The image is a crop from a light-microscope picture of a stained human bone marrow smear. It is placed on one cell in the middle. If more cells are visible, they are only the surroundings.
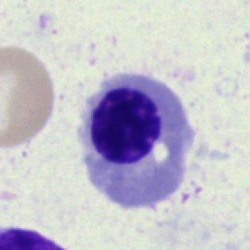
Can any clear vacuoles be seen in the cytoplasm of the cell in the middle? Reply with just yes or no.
Yes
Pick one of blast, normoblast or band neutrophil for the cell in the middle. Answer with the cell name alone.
normoblast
